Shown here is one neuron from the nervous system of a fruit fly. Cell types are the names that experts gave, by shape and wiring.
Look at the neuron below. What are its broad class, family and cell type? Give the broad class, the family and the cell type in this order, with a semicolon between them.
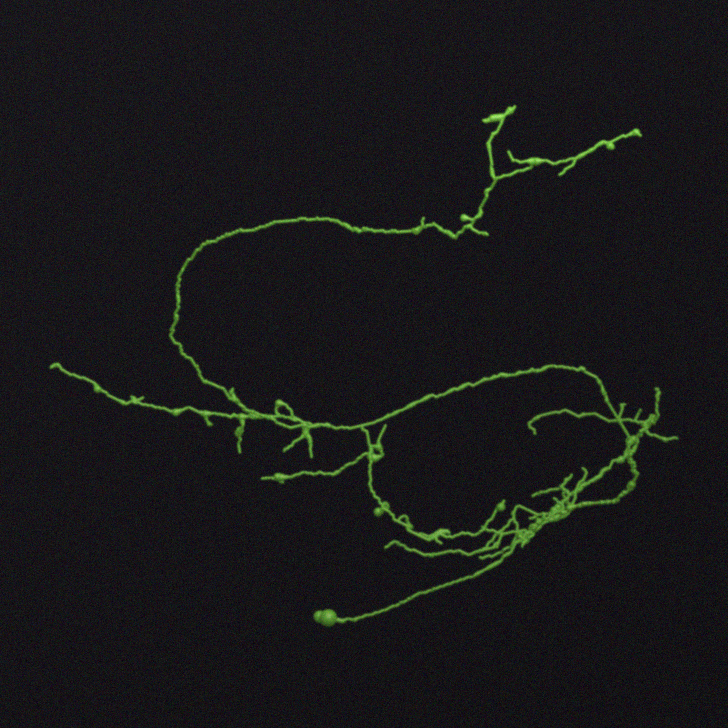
central-brain intrinsic neuron; hemilineage SMPpm1; CB2123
